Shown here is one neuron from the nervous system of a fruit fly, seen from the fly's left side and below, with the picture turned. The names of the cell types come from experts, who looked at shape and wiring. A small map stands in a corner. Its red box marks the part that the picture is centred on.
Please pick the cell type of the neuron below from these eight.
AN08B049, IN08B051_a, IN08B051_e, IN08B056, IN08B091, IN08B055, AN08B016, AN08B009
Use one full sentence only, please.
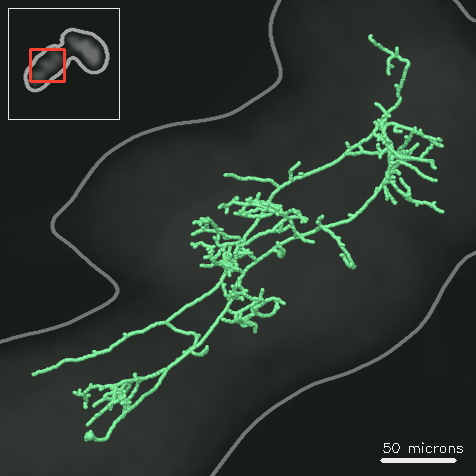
This neuron is categorized as cell type IN08B055.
